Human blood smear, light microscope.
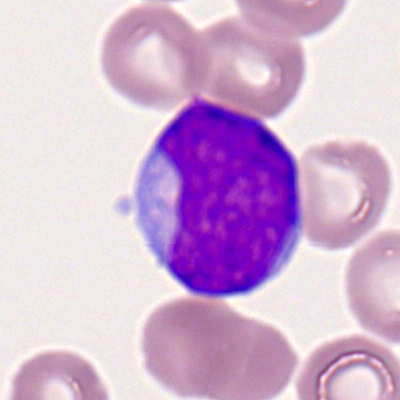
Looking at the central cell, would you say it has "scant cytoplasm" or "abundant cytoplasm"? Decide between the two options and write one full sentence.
A narrow rim is all the cytoplasm this cell has.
